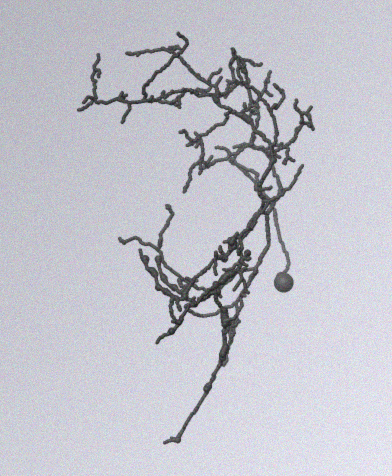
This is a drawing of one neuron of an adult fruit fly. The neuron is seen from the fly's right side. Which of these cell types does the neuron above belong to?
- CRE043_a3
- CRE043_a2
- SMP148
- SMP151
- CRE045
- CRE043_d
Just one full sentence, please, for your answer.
Under cell type classification, the neuron is CRE043_a3.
